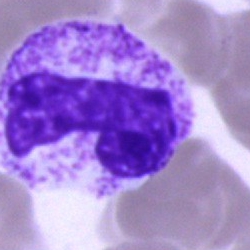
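Band neutrophil, central cell, stained human bone marrow smear. Outline roughly round. Nucleus a thick band lying horizontally across the cell; no nucleoli visible. Small purple granules scattered throughout the cytoplasm.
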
